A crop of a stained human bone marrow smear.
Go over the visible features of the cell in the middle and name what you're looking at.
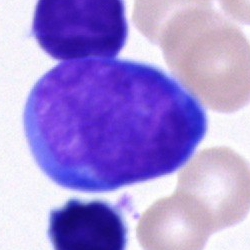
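Border smooth, no blebs or projections. Nucleus occupies most of the cell; cytoplasm reduced to a thin rim. Cytoplasm scant, deep blue, rim widest on left and lower left. Cell: proerythroblast.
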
